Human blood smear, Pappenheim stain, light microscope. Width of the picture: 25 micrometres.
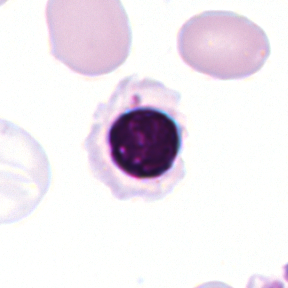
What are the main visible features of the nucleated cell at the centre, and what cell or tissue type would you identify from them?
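First, the outer edge: irregular and ragged, not smooth. Second, the nucleus: off-centre toward the right side, with no nucleolus to be seen. Third, the cytoplasm: a single small purple dot just above the nucleus. Last, the name: normoblast.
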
